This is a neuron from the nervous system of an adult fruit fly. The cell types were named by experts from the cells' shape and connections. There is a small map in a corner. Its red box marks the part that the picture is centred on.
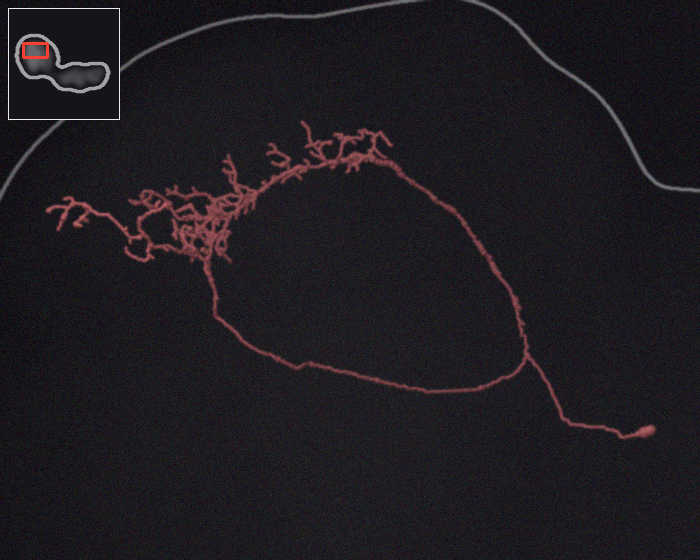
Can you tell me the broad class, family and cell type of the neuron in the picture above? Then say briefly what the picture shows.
This is a central-brain intrinsic neuron. The family is hemilineage VLPl&p1_posterior. It is of cell type CRE103. The cell body can be seen at the lower right of the picture. The picture shows dozens of branch ends.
